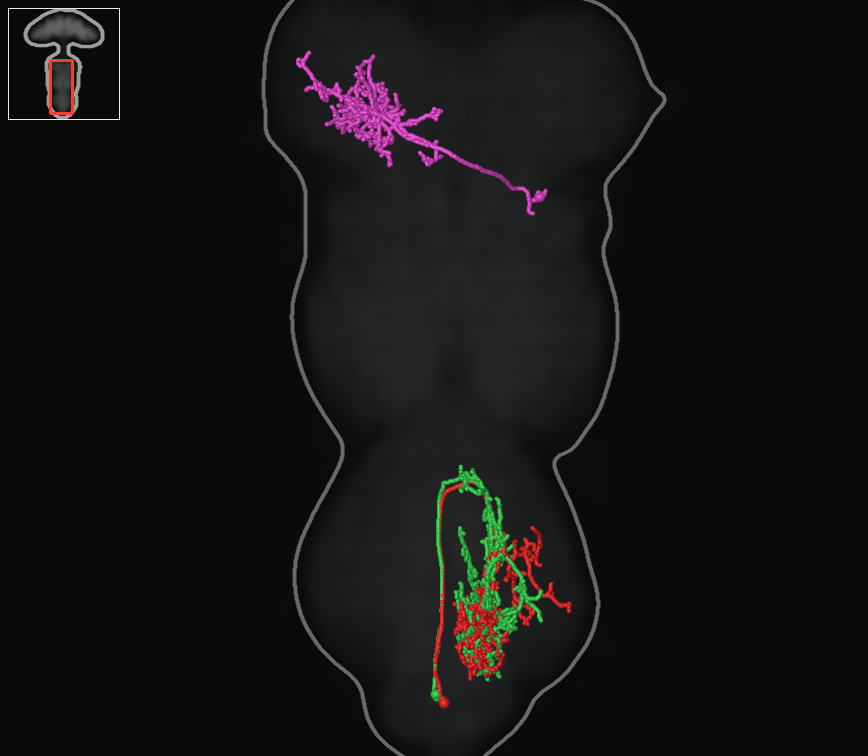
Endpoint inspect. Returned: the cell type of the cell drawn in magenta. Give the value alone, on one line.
IN12B027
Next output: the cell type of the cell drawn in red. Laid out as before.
IN12B036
